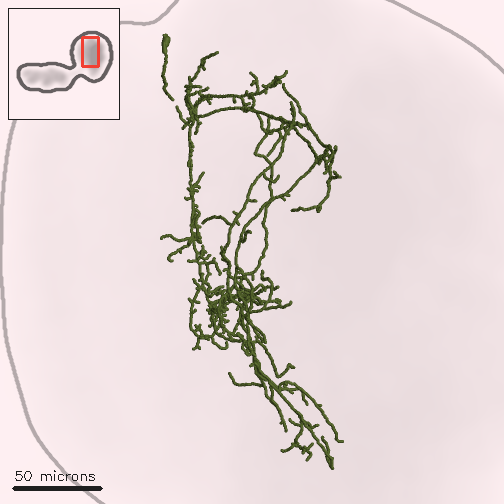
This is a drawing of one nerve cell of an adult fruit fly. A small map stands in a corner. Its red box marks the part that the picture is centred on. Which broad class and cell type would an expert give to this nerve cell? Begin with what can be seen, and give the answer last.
By the scale bar it is about 250 microns tall in this view. Dozens of branch ends can be seen. Its broad class is central-brain intrinsic neuron. It is of cell type PLP124.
